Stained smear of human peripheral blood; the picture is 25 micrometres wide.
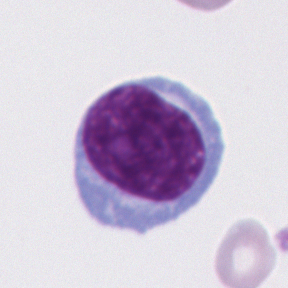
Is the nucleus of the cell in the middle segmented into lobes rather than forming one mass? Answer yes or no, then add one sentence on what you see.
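No. The nucleus is oval, with no indentation or lobes.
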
